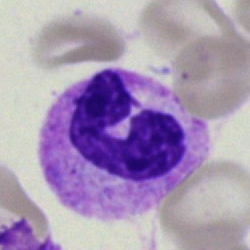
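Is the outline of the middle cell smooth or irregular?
Smooth and round.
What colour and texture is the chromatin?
Dark purple, coarsely clumped.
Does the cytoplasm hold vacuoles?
It contains none.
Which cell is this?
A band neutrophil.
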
